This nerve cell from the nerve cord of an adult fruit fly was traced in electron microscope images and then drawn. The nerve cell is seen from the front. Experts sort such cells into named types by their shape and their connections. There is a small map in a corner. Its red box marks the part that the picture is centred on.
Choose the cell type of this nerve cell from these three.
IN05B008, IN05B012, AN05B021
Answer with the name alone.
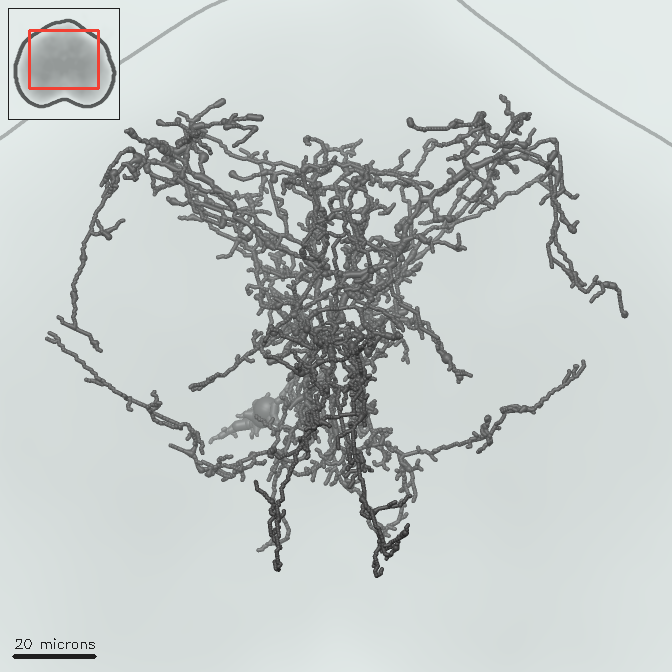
IN05B012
